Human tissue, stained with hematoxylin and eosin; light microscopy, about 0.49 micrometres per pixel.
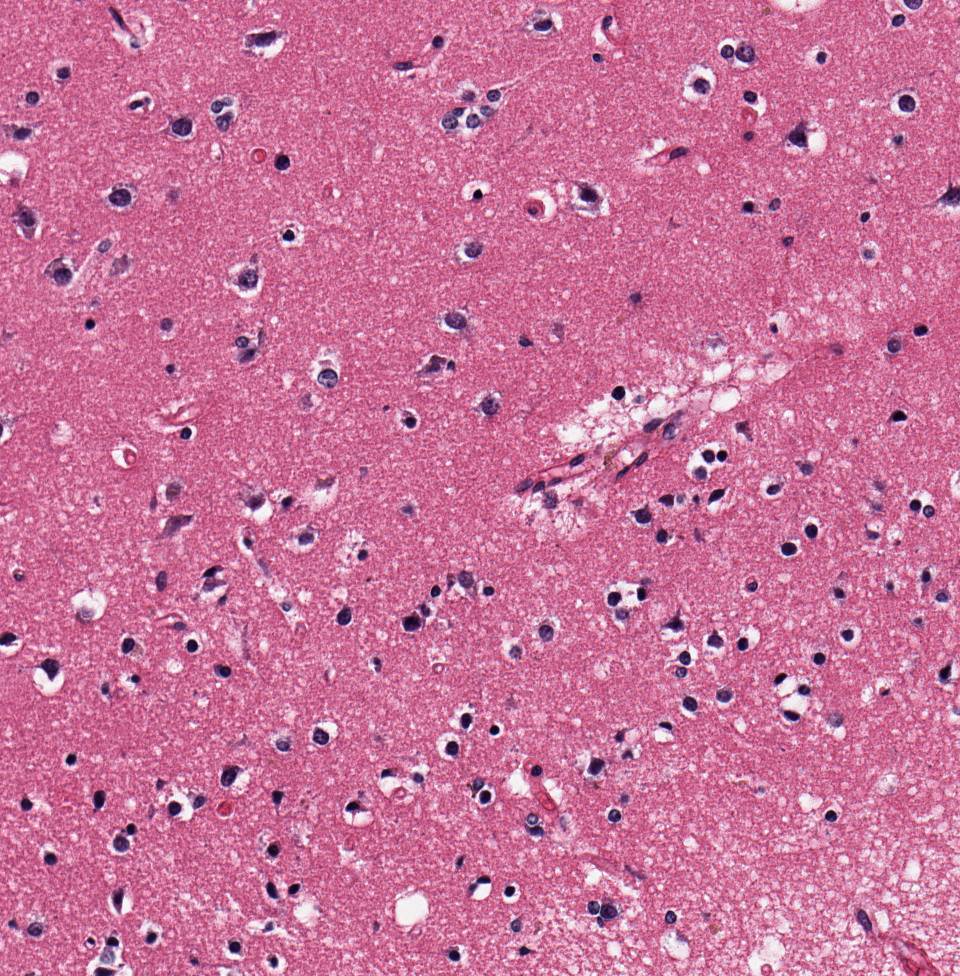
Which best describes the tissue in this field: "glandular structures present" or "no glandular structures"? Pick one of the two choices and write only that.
No glandular structures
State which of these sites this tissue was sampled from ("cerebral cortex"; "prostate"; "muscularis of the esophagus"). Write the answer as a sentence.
The site this tissue was sampled from is the cerebral cortex.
